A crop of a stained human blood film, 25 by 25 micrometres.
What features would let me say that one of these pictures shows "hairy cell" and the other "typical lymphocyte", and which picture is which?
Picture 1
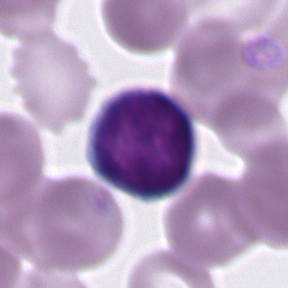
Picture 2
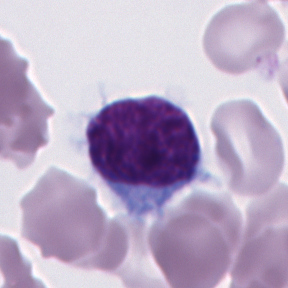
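Picture 1: typical lymphocyte. Picture 2: hairy cell. Picture 1 outline smooth and round; no surface projections. Nucleus round, about 9 micrometres across, filling almost the whole cell; no nucleoli. Cytoplasm a very thin pale blue rim, best seen along the left edge; no granules.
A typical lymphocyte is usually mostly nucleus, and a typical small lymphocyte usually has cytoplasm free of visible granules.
Picture 2: fine hair-like projections extend from the margin around much of the circumference. Nucleus round to oval, about 10 by 8 micrometres, without indentation or lobes; no nucleoli.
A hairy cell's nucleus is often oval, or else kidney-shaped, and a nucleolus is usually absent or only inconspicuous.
Cytoplasm pale blue, without coarse granules; red cells lie close on several sides. Differences: margin smooth in picture 1, hair-like projections in picture 2. Nucleus round at about 9 micrometres in picture 1, round to oval at about 10 by 8 micrometres in picture 2. Cytoplasm only a very thin rim in the typical lymphocyte.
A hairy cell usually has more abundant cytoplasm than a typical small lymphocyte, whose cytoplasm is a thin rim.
Shared: no nucleoli, pale blue cytoplasm.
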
